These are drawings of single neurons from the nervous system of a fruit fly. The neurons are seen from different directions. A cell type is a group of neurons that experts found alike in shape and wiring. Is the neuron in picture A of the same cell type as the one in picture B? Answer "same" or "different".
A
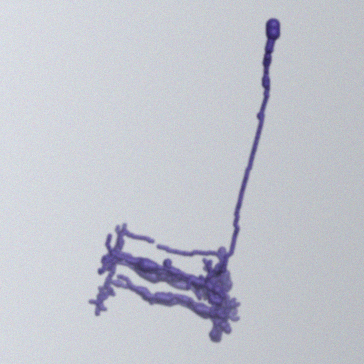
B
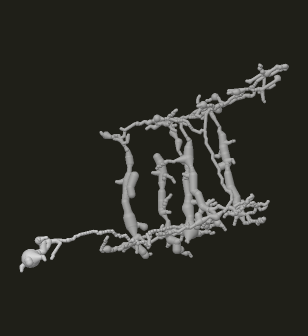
same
